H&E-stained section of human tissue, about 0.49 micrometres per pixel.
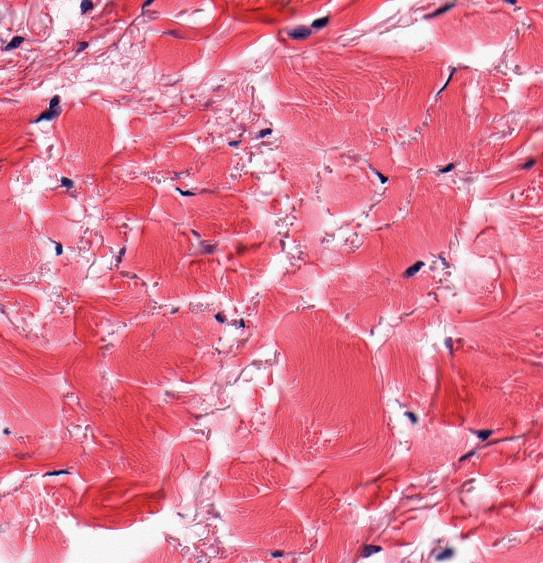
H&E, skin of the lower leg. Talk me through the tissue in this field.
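First, closely packed eosinophilic bundles, cut in various planes, fill the whole field, and I see no epithelium anywhere. Within each bundle faint fine streaks run, and their direction changes from one bundle to the next. Nuclei are few, small, dark and elongated; they sit in the spaces between bundles, not inside them. The narrow white clefts hold wispy, pale pink fibrillar material.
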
